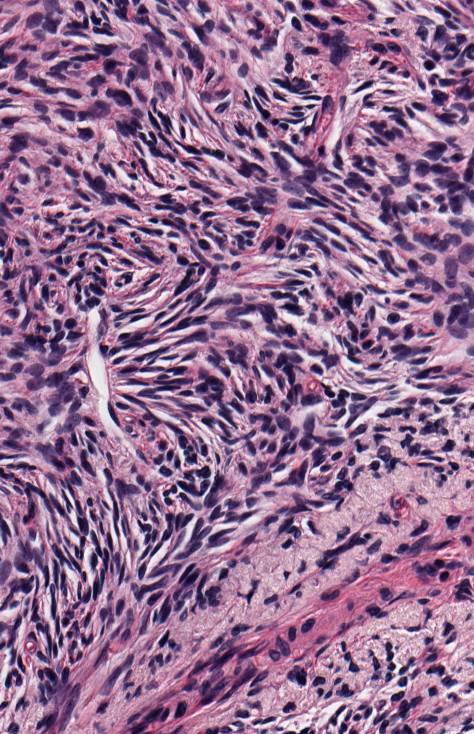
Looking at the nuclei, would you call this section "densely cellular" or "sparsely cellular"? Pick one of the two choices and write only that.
Densely cellular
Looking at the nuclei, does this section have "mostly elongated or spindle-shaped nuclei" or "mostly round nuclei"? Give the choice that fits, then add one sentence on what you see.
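Mostly elongated or spindle-shaped nuclei. The nuclei of the spindle cells are elongated and darkly stained.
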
